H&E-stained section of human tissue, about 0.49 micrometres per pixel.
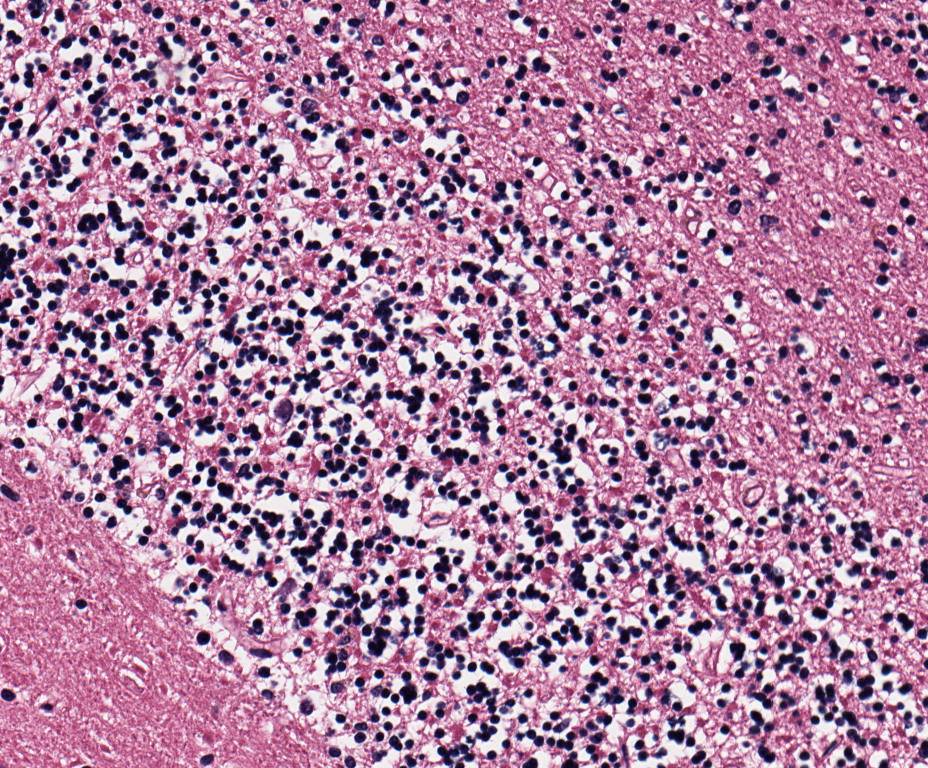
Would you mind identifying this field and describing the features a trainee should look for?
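Field: granular layer of the cerebellum, the broad band running diagonally from upper left to lower right. Nuclei densely packed, small, round, uniformly dark blue-black, little visible cytoplasm; small irregular pink patches scattered between.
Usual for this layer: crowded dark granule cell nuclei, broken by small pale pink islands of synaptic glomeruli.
Upper right: pink, finely fibrillar zone with far fewer nuclei.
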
